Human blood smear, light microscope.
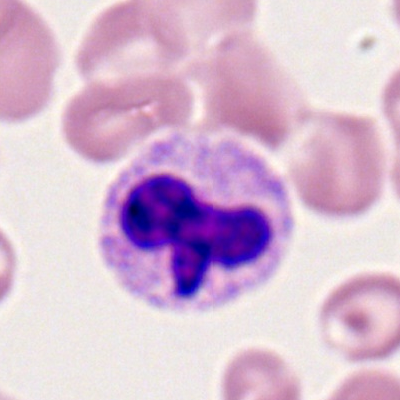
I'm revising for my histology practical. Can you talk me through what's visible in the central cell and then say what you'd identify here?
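Let me begin with the nucleus: one of its lobes points downward. The chromatin there is dark purple and coarsely clumped. Around it I see plentiful cytoplasm, pale pinkish-lilac in colour. Fine lilac granules are scattered evenly all through it. So this cell is a segmented neutrophil.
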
